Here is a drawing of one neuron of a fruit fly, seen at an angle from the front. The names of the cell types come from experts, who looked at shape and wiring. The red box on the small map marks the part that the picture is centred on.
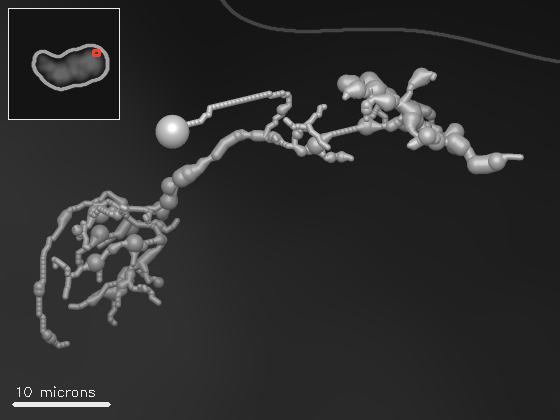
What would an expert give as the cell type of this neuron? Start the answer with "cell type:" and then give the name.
cell type: Mi13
